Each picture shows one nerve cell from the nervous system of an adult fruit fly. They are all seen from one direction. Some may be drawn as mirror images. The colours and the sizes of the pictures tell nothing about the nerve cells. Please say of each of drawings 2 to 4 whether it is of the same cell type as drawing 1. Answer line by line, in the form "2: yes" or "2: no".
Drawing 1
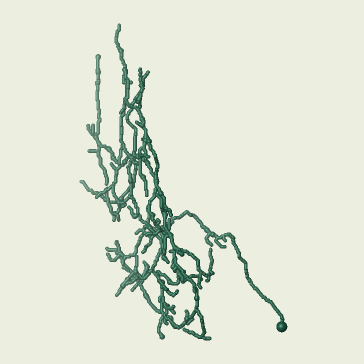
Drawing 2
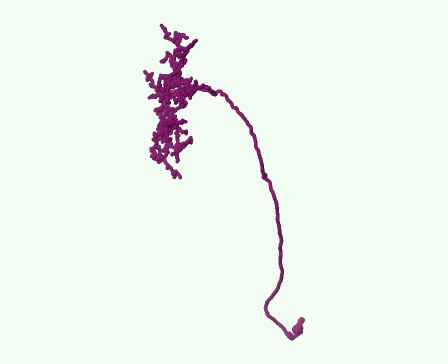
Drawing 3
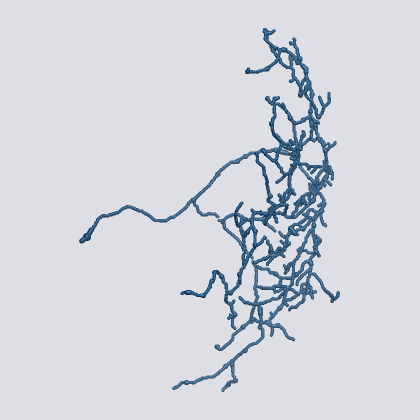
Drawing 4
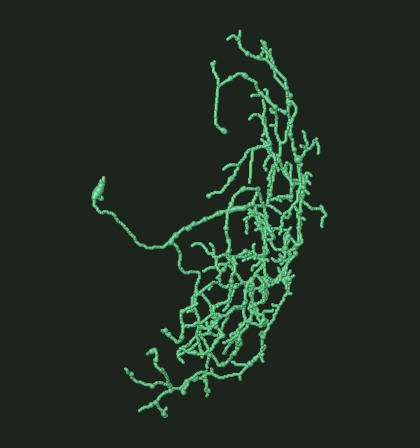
2: no
3: yes
4: yes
